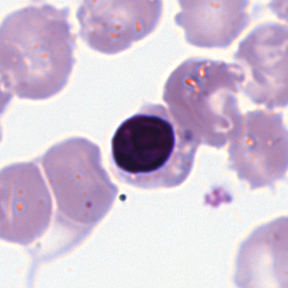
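Normoblast, the nucleated cell at the centre of a stained peripheral blood smear. Its round nucleus has a smooth edge and no visible nucleoli, and lies off-centre to the left, so the cytoplasmic rim is wider on the right. The cell outline is smooth, without projections.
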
